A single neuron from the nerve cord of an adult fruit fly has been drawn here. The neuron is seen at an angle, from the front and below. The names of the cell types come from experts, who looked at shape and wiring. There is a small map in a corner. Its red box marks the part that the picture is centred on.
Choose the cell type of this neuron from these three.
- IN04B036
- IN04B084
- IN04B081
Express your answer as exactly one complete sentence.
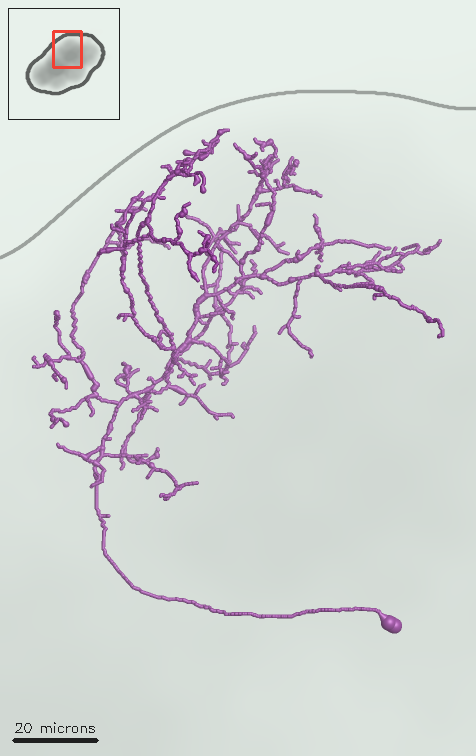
To the cell type IN04B081 belongs this neuron.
